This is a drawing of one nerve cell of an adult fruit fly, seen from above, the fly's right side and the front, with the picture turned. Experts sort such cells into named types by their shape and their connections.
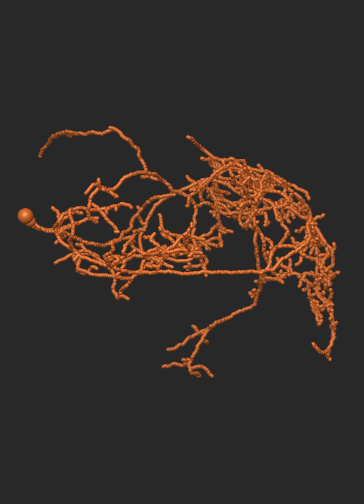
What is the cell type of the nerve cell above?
SMP001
